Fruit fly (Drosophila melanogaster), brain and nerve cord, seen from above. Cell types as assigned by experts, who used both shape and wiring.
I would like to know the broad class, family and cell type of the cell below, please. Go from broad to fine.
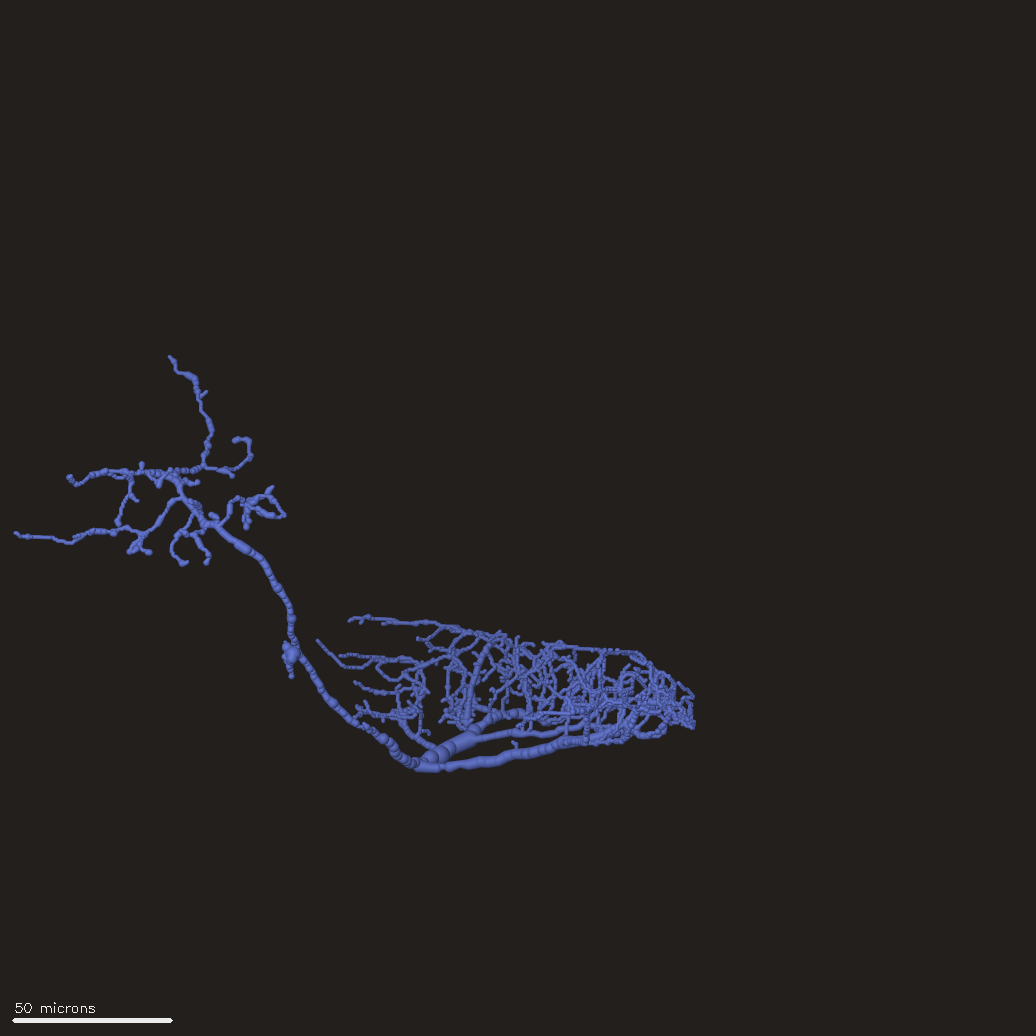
visual projection neuron; LPT; LPT52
